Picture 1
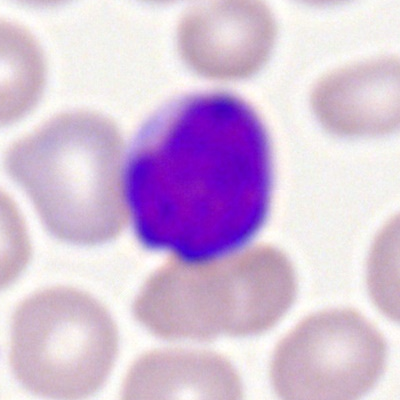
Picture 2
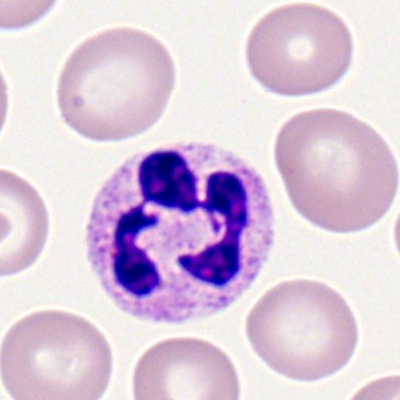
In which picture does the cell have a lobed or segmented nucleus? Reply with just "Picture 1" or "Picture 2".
Picture 2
